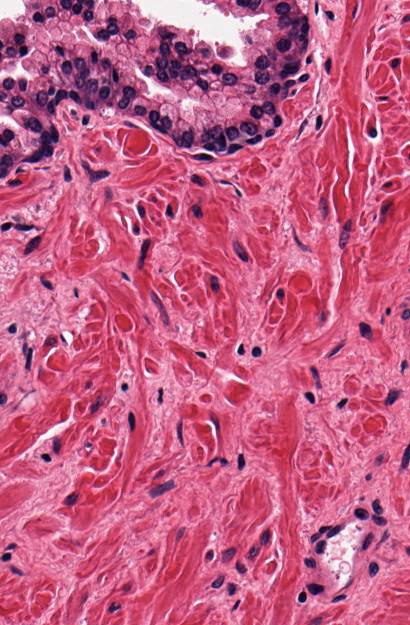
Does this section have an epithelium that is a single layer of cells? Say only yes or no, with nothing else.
No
